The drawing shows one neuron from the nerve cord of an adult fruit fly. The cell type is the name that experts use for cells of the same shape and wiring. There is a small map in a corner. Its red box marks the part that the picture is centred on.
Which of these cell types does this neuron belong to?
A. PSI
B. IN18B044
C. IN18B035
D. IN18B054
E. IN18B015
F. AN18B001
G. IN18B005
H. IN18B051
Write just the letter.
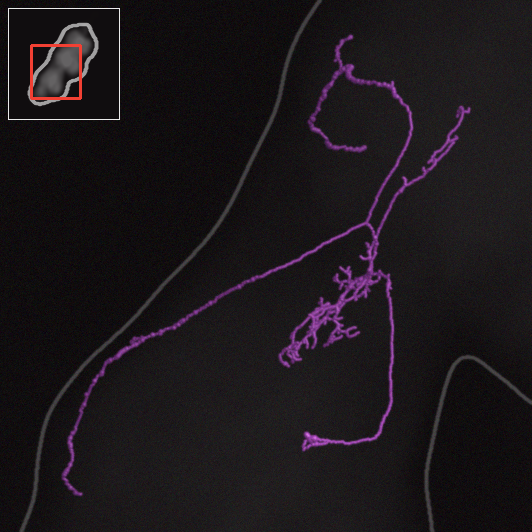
B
